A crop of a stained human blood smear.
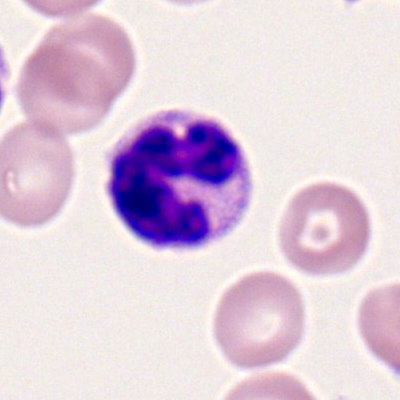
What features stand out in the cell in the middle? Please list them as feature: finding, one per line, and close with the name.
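Outline: roughly round and smooth.
Nucleoli: none to be seen in the nucleus.
Cytoplasm: a pale pink-lilac.
Granules: fine and faint, within the cytoplasm.
Cell: segmented neutrophil.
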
